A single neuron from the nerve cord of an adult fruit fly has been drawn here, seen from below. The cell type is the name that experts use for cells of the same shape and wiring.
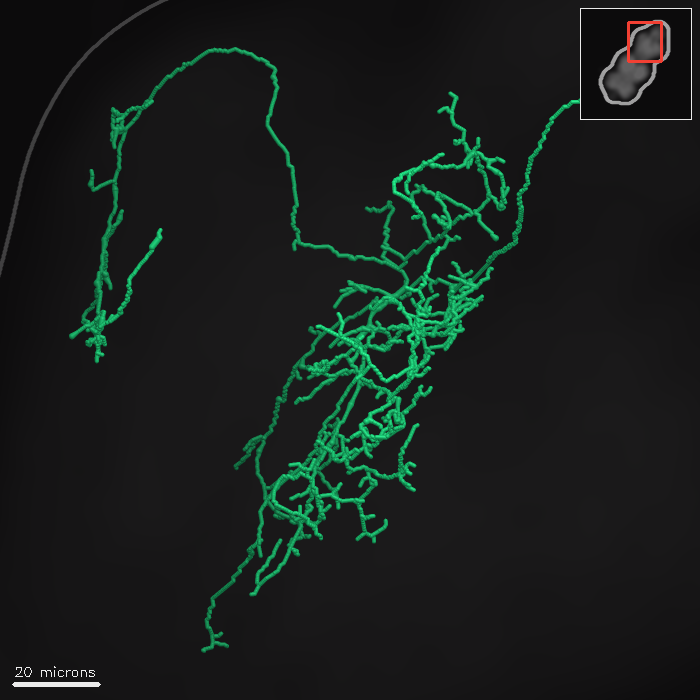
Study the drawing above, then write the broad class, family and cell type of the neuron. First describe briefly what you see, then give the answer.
From top to bottom in the picture it spans about 140 microns. In this view it is about as wide as it is tall. It is a nerve-cord intrinsic neuron. The family is hemilineage 04B. Its cell type is IN04B064.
